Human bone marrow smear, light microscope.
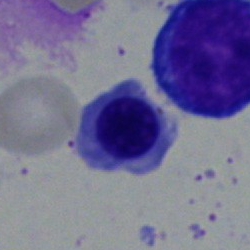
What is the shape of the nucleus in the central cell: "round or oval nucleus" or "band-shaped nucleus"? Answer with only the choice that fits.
Round or oval nucleus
